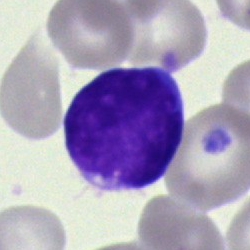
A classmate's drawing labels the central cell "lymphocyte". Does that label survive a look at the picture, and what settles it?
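Lymphocyte does not fit; call it a blast. Deciding point: chromatin deep purple and fairly fine, with no coarse blocky clumps.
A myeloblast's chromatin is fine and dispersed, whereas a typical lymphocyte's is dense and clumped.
Nucleus fills almost the whole cell, leaving a very thin rim of cytoplasm: compatible with either name.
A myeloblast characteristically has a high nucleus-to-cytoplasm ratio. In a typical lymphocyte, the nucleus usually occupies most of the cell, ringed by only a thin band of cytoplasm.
Nucleus a single unlobed mass; outline roughly round. Lower edge: a small pale patch and a few fine thread-like projections.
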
